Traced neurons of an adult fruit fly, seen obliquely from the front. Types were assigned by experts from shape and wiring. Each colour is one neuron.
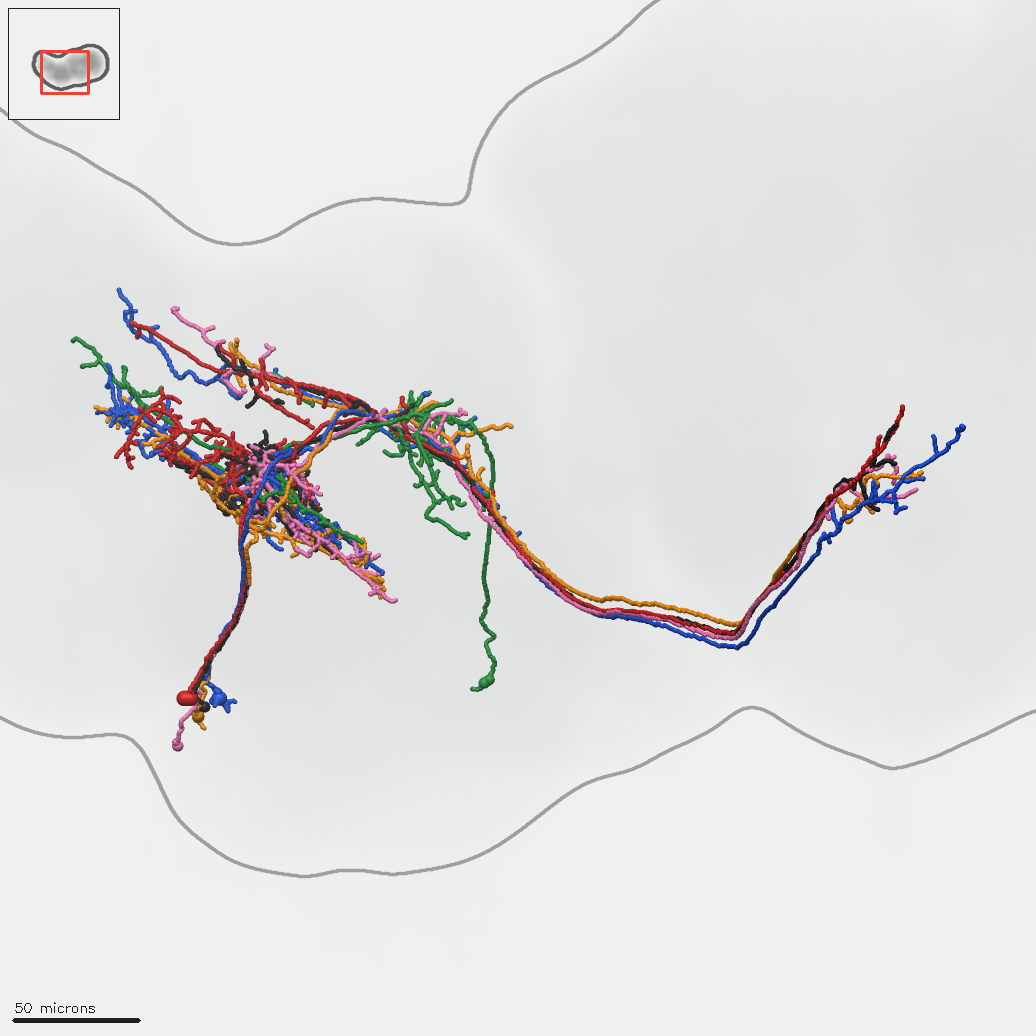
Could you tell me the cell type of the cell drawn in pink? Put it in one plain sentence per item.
The cell type is AN06A112.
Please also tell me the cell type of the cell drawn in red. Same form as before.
The cell type is AN06A092.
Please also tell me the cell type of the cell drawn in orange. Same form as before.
The cell type is AN06A080.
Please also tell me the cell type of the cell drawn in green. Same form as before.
The cell type is IN06A102.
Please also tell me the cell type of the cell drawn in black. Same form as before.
The cell type is AN06A095.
